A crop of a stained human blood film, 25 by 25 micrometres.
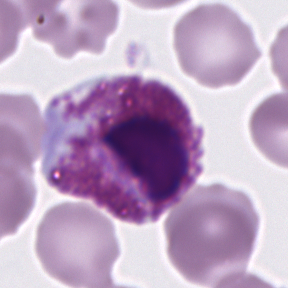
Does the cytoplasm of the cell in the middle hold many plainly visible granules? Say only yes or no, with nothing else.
Yes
